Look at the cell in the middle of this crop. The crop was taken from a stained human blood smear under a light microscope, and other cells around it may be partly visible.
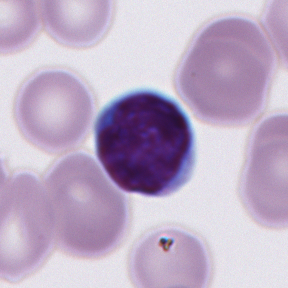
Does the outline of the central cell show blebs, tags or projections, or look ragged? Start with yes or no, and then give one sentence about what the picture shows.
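No. The cell's outline is smooth and nearly round.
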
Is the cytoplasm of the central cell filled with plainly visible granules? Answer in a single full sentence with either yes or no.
No, the cytoplasm does not hold many granules; none are visible in it.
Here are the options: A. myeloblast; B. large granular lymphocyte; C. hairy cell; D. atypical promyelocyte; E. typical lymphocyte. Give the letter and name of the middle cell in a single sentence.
That the central cell is a typical lymphocyte makes option E correct.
